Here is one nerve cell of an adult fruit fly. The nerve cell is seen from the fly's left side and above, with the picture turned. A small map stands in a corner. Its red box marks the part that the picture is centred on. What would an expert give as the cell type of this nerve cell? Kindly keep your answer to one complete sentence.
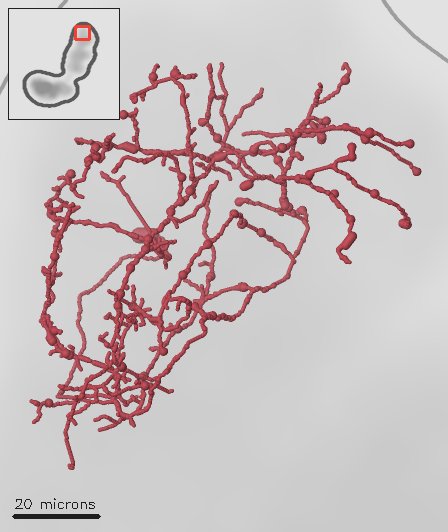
As for cell type, this nerve cell is INXXX399.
